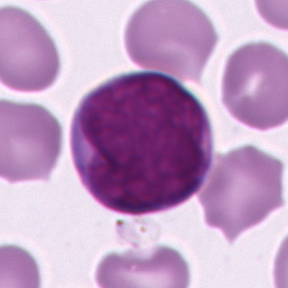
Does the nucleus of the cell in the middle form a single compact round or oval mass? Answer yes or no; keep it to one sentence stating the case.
Yes, the nucleus is gathered into a single compact round or oval mass.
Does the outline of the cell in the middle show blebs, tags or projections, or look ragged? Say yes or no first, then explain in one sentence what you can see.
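No. The cell outline is round and smooth.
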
